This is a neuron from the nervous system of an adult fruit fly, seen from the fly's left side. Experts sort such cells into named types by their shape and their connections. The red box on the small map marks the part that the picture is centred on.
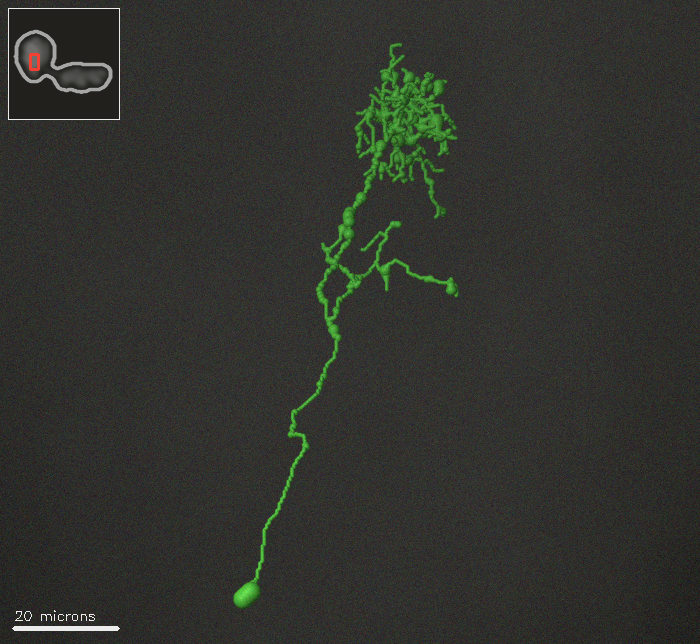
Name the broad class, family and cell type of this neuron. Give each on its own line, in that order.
optic-lobe intrinsic neuron
Li
Li21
